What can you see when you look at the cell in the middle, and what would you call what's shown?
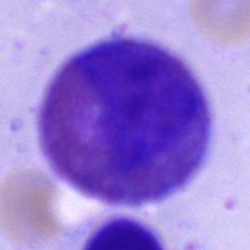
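In this blurred picture, fine detail inside the central cell is soft. The cell has a round, smooth outline, and no vacuoles are visible in it. Just below it, at the bottom edge, a dark-staining nucleated cell is partly visible. The central cell is an eosinophil.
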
